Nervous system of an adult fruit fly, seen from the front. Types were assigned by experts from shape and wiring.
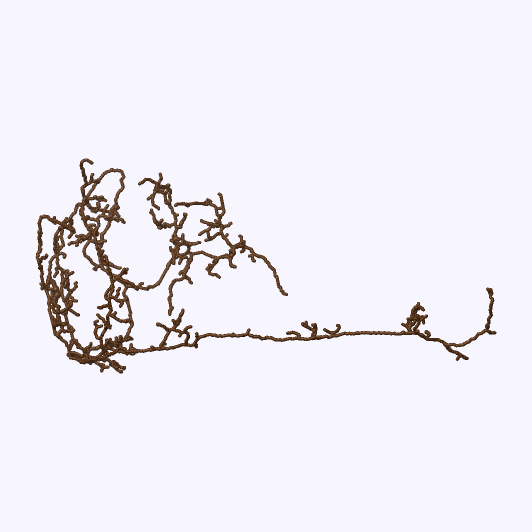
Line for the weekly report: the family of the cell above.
hemilineage 19A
